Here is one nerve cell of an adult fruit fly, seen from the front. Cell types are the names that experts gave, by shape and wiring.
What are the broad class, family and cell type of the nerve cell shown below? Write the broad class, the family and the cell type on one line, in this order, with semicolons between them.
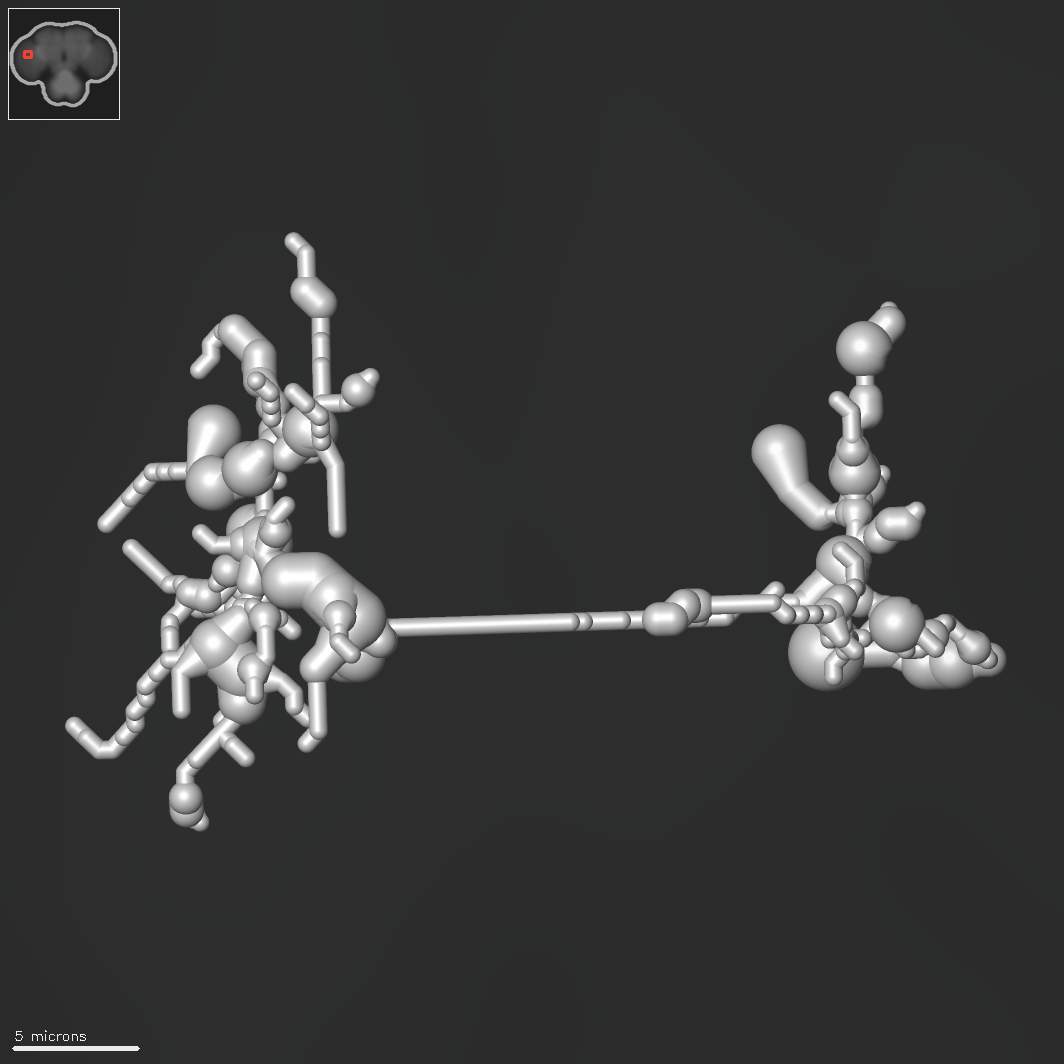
optic-lobe intrinsic neuron; T; T4a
